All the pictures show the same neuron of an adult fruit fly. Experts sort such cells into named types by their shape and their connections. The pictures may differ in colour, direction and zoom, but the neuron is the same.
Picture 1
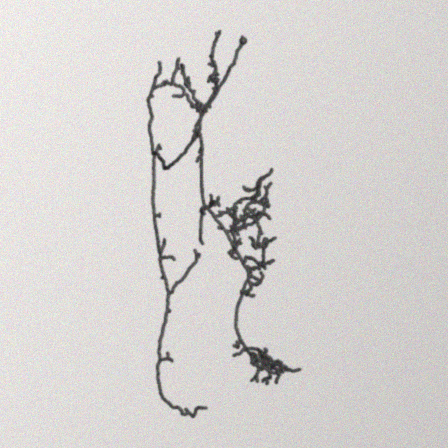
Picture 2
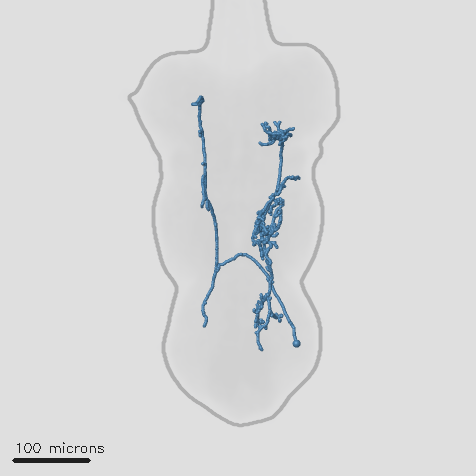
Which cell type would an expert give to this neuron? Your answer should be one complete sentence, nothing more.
The cell type this neuron represents is IN08B055.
